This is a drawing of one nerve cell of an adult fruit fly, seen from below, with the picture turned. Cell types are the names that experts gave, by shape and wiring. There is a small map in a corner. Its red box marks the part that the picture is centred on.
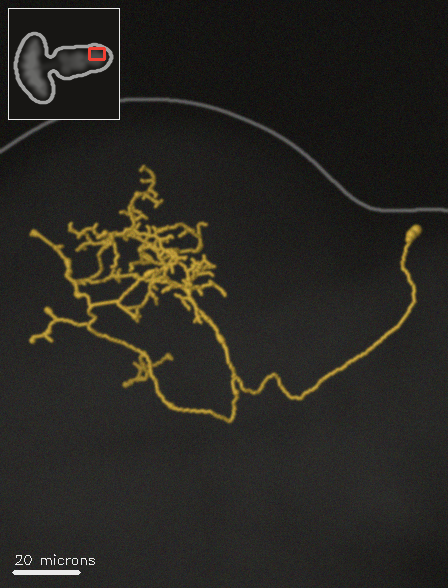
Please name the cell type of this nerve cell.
IN01B050_a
